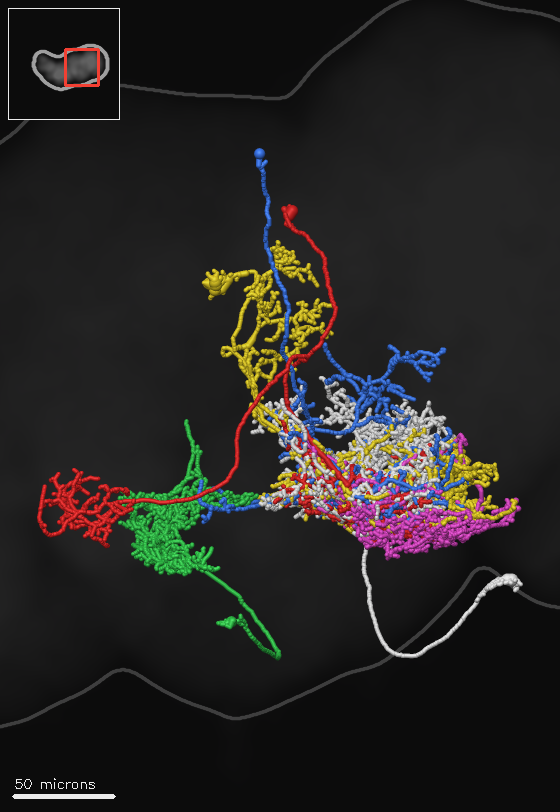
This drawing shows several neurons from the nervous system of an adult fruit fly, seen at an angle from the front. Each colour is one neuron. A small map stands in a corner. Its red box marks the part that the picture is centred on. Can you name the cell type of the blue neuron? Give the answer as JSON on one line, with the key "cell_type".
{"cell_type": "SAD076"}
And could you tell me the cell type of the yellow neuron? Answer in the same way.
{"cell_type": "AMMC013"}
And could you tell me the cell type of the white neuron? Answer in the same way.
{"cell_type": "WED203"}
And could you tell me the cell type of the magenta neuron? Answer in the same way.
{"cell_type": "SAD110"}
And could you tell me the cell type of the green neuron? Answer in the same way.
{"cell_type": "AMMC038"}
